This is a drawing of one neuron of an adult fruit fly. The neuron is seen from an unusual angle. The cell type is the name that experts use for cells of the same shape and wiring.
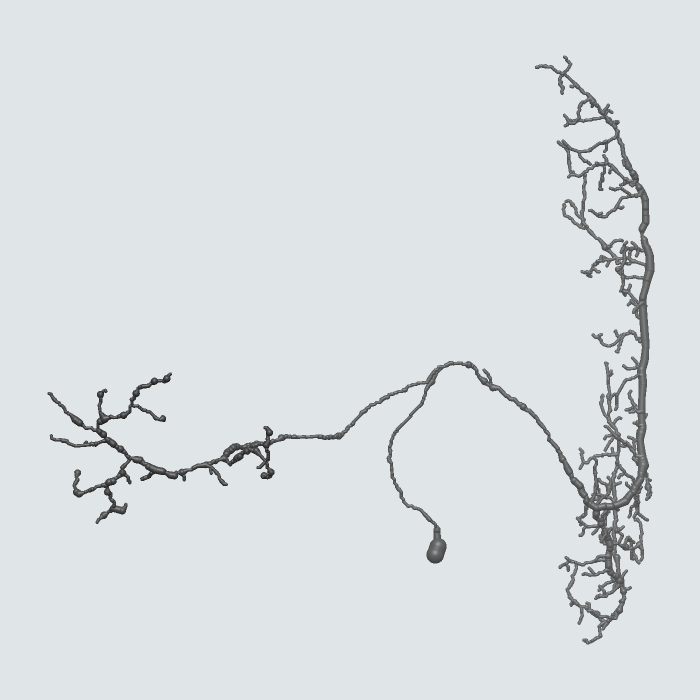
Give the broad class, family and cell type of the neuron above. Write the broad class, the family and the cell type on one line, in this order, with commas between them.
visual projection neuron, LC, LC31b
